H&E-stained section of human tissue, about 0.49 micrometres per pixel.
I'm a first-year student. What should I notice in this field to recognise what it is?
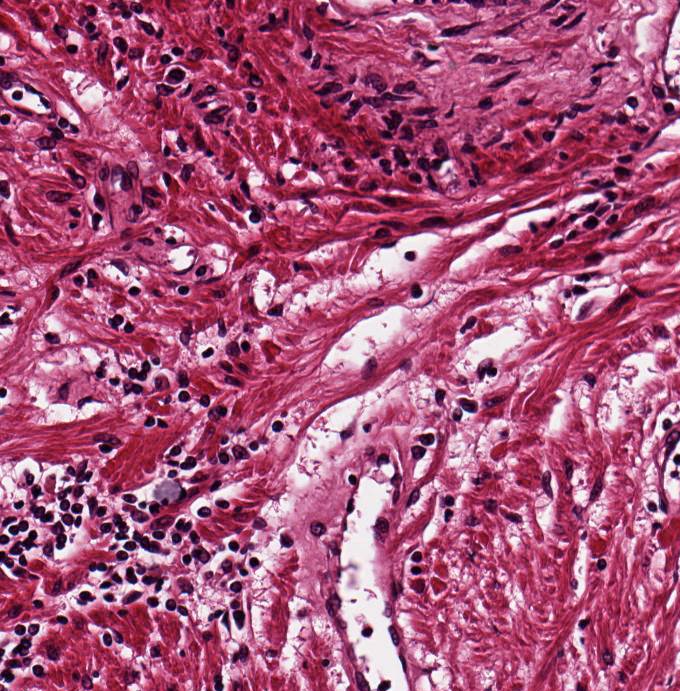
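This field mainly shows fibromuscular stroma. Look at how bundles of eosinophilic spindle cells fill most of it, crossing one another in different directions, with no glands or epithelial lining anywhere.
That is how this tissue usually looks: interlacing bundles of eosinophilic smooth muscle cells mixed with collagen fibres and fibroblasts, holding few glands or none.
Their nuclei are elongated, set in pink fibrillar cytoplasm.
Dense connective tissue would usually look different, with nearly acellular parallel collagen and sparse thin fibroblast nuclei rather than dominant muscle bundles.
You'll notice no fat cells either.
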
